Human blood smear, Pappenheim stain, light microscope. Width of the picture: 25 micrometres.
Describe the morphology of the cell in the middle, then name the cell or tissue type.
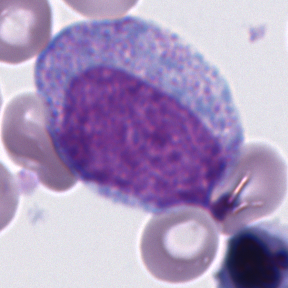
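Fine purple granules are scattered through the cytoplasm, which forms a broad band that is widest on the upper-right side of the nucleus. The nucleus lies toward the lower-left part of the cell, and its chromatin is finely stippled with small darker clumps. The cell is a promyelocyte.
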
